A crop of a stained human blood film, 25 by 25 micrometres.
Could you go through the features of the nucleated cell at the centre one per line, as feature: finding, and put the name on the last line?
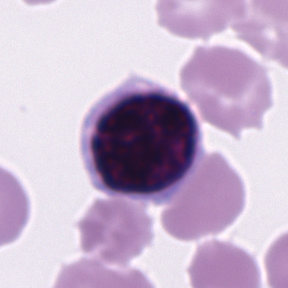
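Size: about 11 micrometres across
Nucleus: round, about 9 micrometres across
Nuclear share: about 70% of the cell's area
Chromatin: dense, dark purple throughout
Cytoplasm: pale blue, only a thin rim
Rim: narrower on the right than on the left
Name: normoblast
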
